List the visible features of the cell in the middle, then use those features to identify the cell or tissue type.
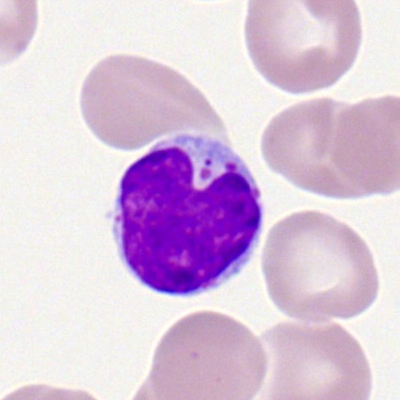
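Heart-like nucleus, shaped by a notch cut into its top edge, filling most of the cell. Cell outline roughly round and smooth. Chromatin dark purple and coarsely clumped, with paler patches between the clumps. This is a lymphocyte.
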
